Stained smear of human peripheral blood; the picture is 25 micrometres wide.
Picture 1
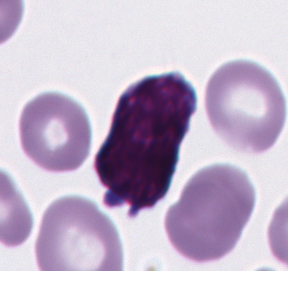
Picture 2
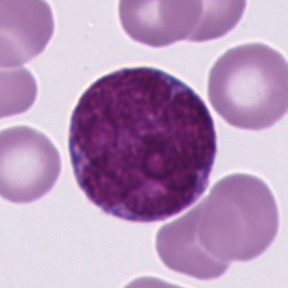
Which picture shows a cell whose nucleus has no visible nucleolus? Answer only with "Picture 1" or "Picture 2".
Picture 1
